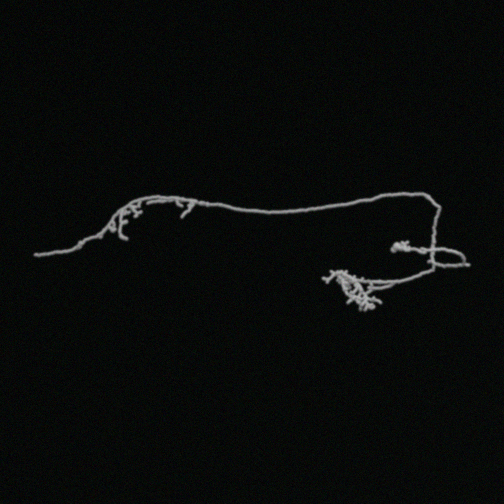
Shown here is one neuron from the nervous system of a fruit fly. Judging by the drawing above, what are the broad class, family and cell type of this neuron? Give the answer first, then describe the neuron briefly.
This is a nerve-cord intrinsic neuron. The family is hemilineage 19B. It is of cell type IN19B013. The cell body can be seen on the right of the picture. As drawn here it is more than twice as wide as it is tall.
